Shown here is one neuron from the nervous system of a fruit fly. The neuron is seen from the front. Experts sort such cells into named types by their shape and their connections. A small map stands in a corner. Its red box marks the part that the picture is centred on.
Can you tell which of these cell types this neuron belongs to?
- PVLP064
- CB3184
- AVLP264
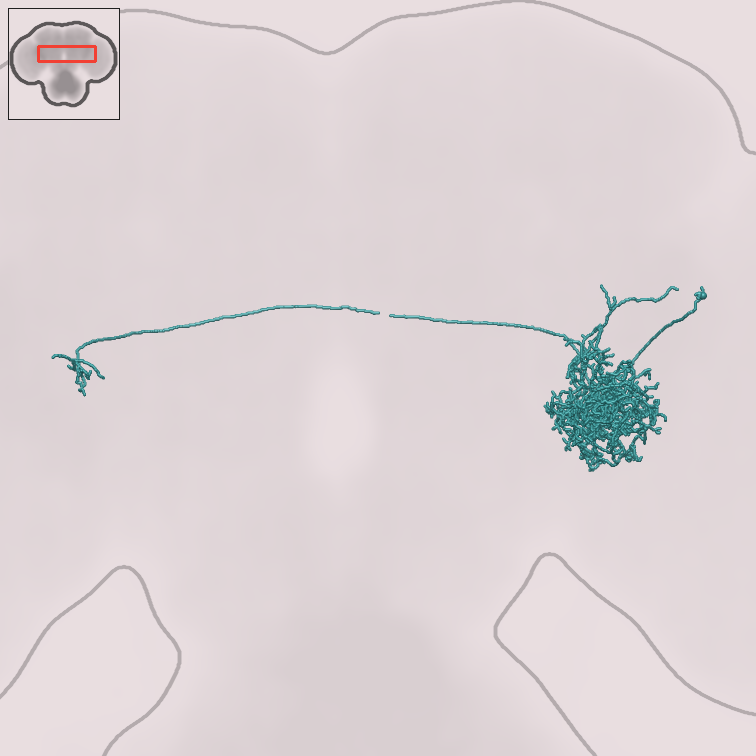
AVLP264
